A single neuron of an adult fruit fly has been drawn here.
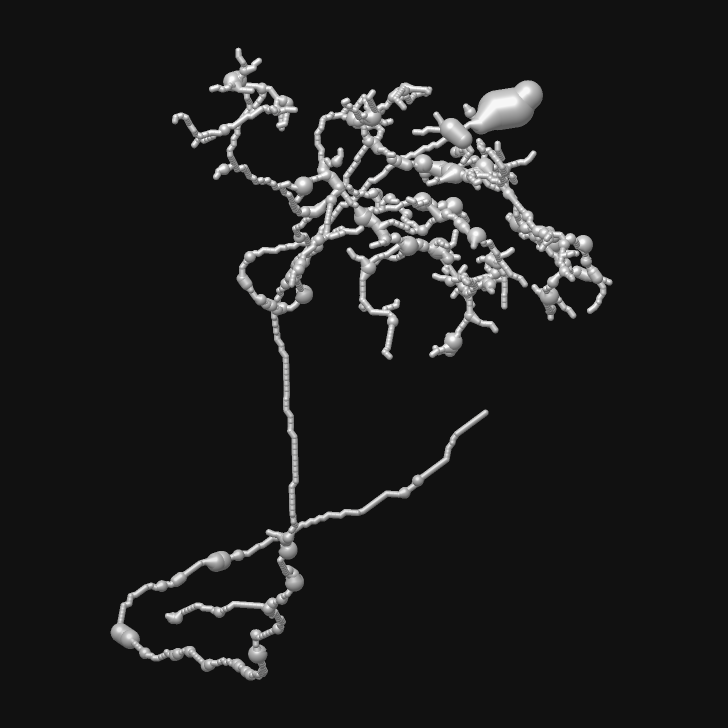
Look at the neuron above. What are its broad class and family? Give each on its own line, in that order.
visual projection neuron
LoVP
